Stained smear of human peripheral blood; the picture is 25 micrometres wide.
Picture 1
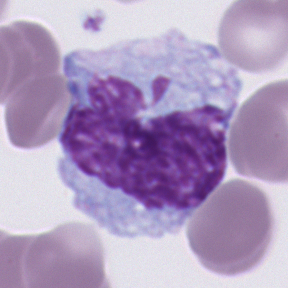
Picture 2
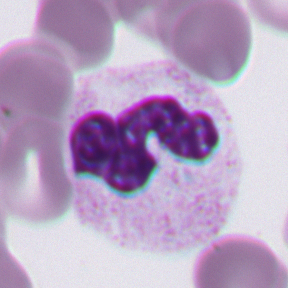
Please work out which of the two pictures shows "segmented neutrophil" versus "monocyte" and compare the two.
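Picture 1 shows a monocyte, and picture 2 a segmented neutrophil. The cytoplasm sets them apart most clearly: in picture 1 it is pale grey-blue, while in picture 2 it is plentiful and pale pink. Its texture differs too, faintly mottled and foamy with small pale spots in the monocyte, but scattered throughout with fine pink-violet granules in the segmented neutrophil. In the monocyte the nucleus is folded, with a deep cleft cutting in from the top, and fills about 50% of the cell's area, with broad bands of cytoplasm above and below it. In the segmented neutrophil the chromatin is dark purple and coarsely clumped, and no nucleoli are visible in the nucleus.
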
